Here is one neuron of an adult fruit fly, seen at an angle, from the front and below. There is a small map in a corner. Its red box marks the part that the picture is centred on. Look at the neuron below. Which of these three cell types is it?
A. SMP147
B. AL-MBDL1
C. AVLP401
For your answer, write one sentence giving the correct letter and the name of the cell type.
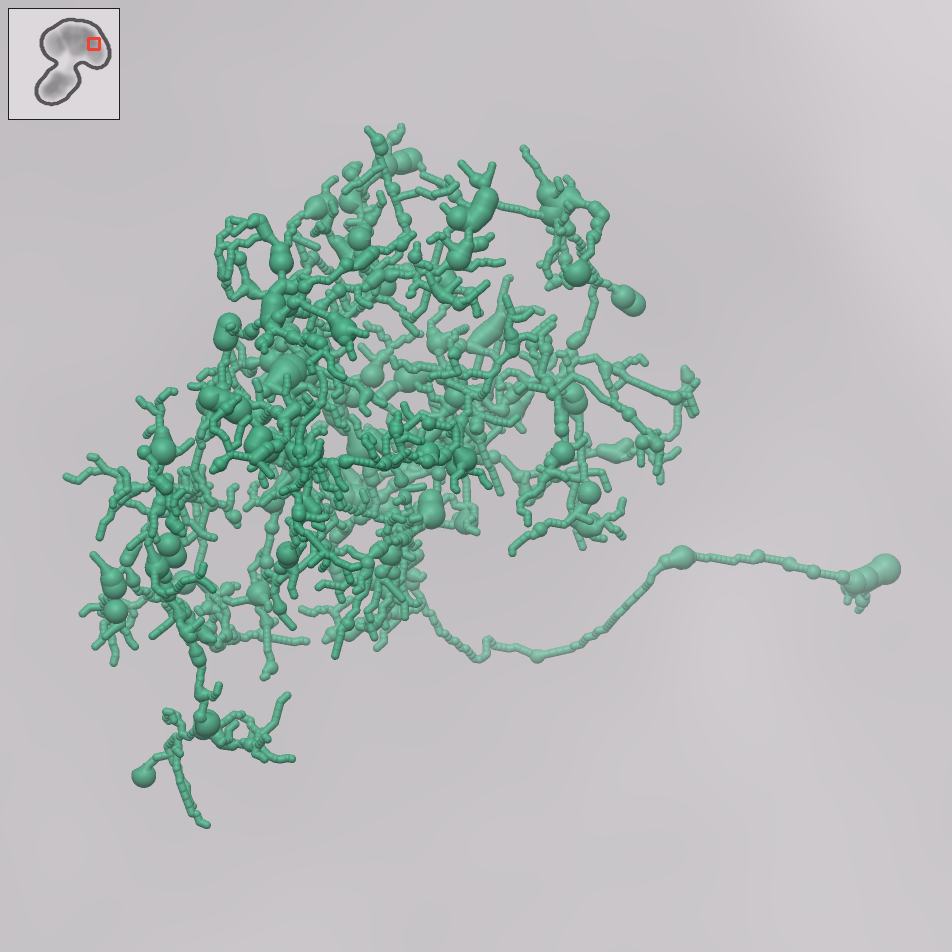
Option C, AVLP401, is the cell type of the neuron.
